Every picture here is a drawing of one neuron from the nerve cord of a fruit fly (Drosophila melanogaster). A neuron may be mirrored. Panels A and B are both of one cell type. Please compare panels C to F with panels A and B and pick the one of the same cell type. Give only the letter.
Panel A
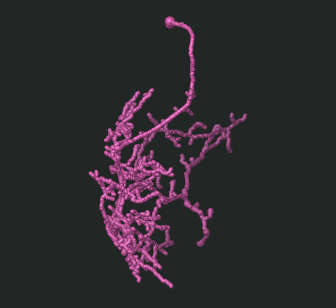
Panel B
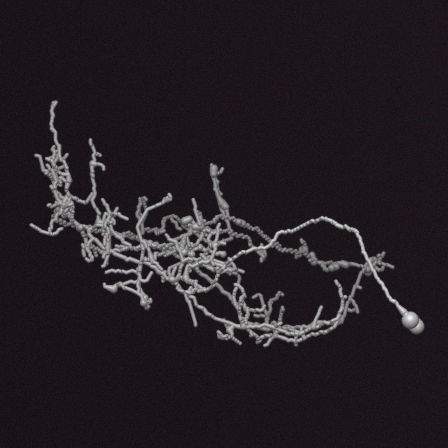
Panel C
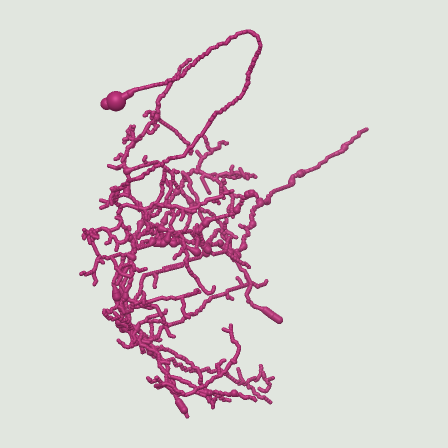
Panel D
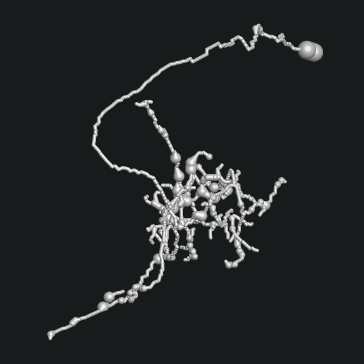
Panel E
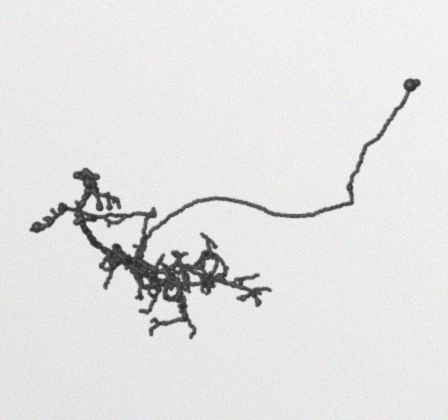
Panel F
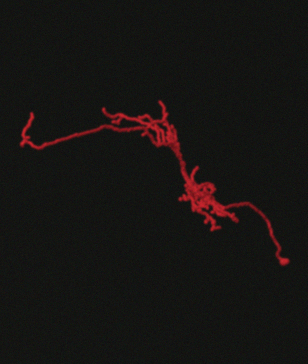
C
